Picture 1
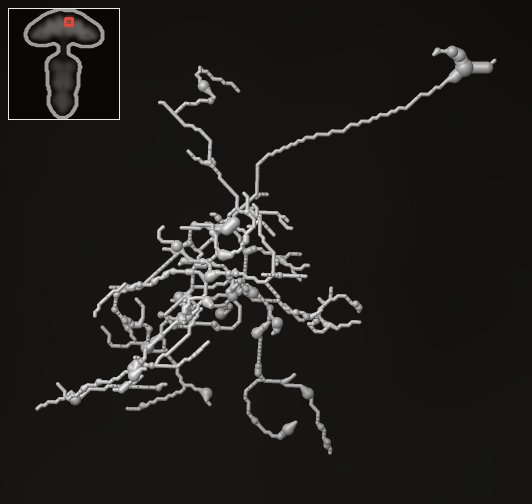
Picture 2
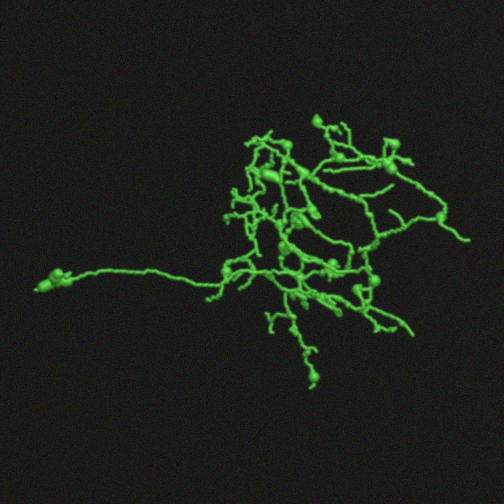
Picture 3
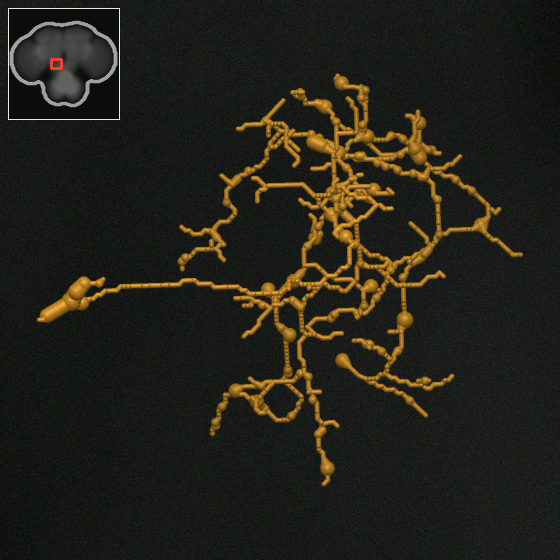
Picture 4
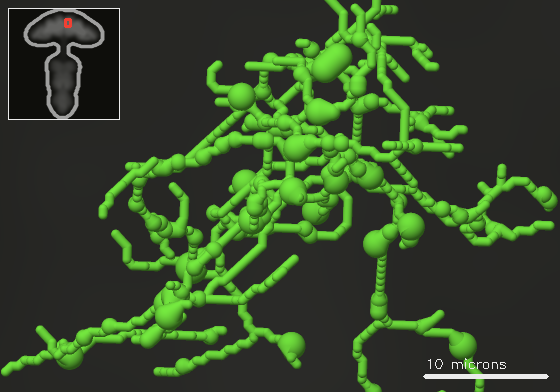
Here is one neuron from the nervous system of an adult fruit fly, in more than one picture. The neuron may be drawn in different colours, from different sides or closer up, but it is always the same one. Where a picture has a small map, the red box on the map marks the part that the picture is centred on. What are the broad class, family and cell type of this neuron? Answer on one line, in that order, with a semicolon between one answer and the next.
central-brain intrinsic neuron; hemilineage TRdl_b; GNG381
